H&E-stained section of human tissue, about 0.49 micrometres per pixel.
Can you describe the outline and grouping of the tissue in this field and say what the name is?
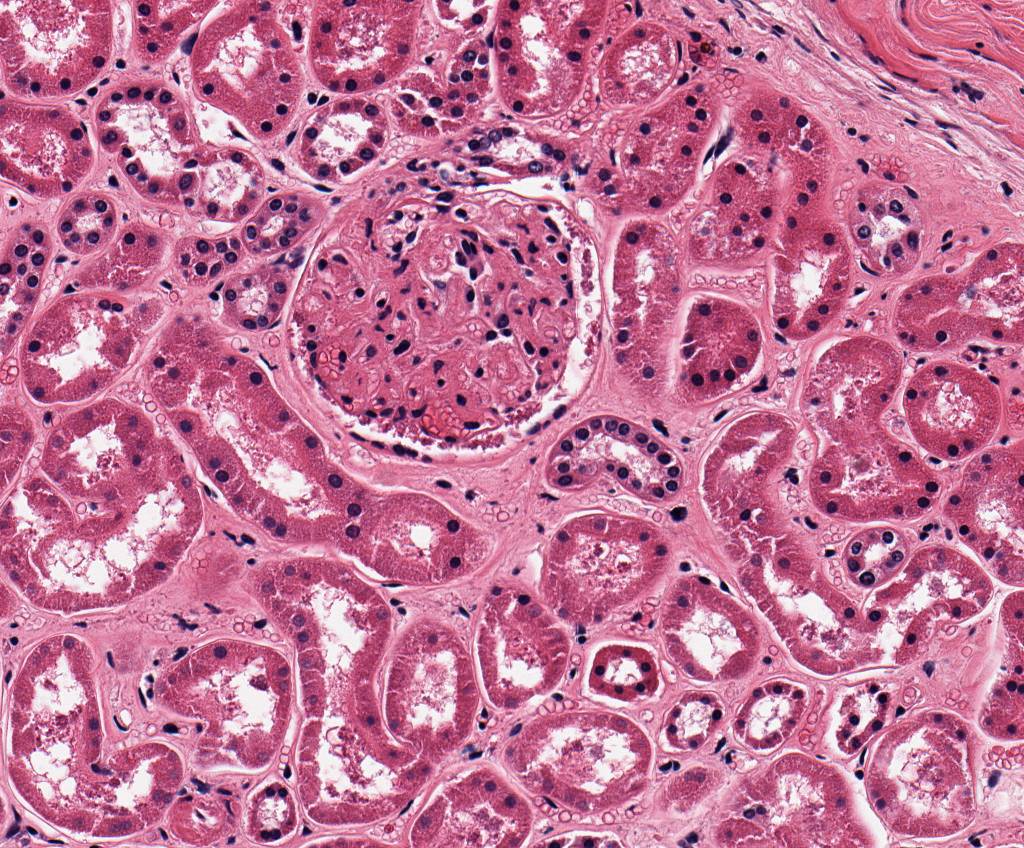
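Glomerulus: single, upper centre, closely packed tubules on all sides. Tuft cellular; red blood cells in capillary loops, most visible near lower edge. Tubular epithelial nuclei round, dark, single, toward cell base. Top right corner: dense pink wavy collagenous tissue with spindle nuclei. Tissue: renal cortex.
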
